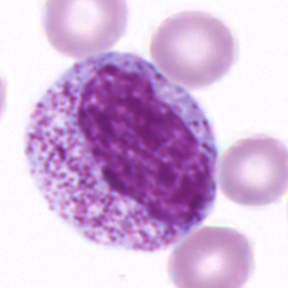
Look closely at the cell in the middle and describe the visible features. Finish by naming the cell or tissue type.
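Outline roughly oval, smooth. Nucleus off-centre, toward the right side. Cytoplasm wide on the left, a narrow rim on the right. Many small reddish-purple granules fill it. Result: a myelocyte.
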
